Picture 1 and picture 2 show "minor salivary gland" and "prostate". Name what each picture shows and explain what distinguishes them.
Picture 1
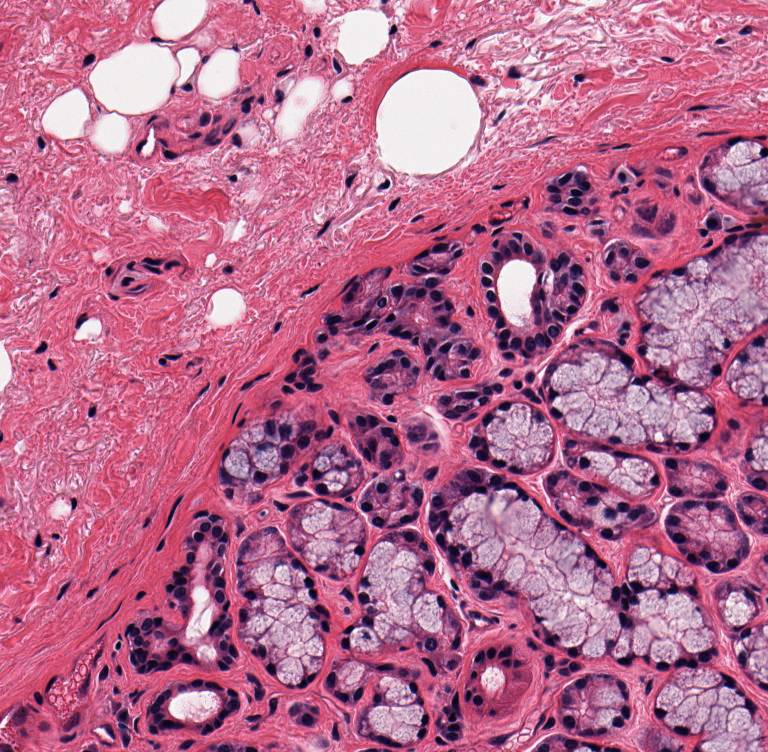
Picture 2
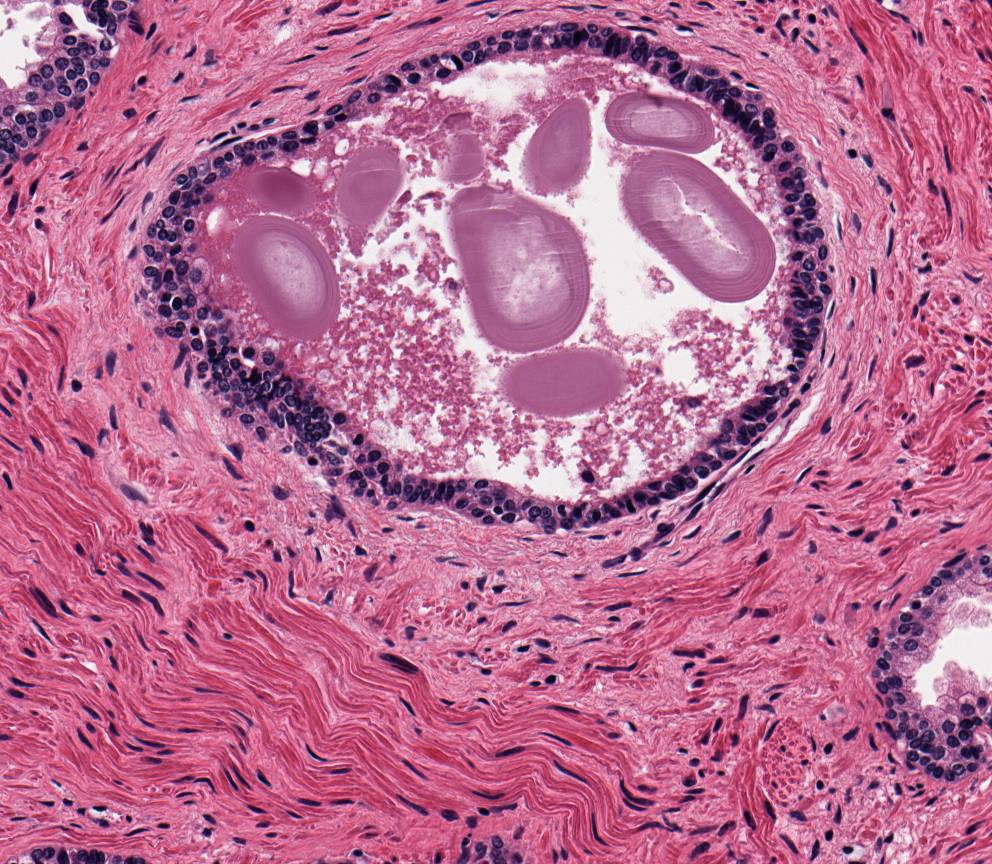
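So, picture 1 is the minor salivary gland, and picture 2 is the prostate. In the first, a lobule of closely packed glandular units fills the lower right half, bordered by a diagonal band of dense collagen. Most of those units, I'd say, are mucous acini, with pale, finely bubbly grey-blue cytoplasm and dark, flattened nuclei pressed to their outer edge. The second has one large oval gland with a wide lumen holding several oval pink bodies with concentric lamination. Its lining is a band of crowded, dark, rounded nuclei with scant cytoplasm. Around it, the stromal fibres run concentrically, parallel to its outline.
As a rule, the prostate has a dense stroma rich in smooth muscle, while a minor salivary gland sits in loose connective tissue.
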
